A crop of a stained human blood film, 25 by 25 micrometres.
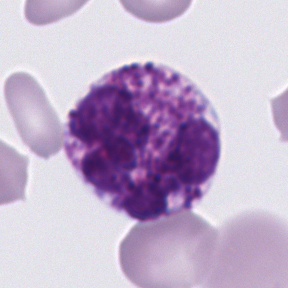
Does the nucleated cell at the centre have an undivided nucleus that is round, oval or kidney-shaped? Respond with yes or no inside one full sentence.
No, in this cell the nucleus is split into separate segments.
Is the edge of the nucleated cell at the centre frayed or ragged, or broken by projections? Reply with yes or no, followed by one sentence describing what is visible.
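No. The cell surface has no projections.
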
